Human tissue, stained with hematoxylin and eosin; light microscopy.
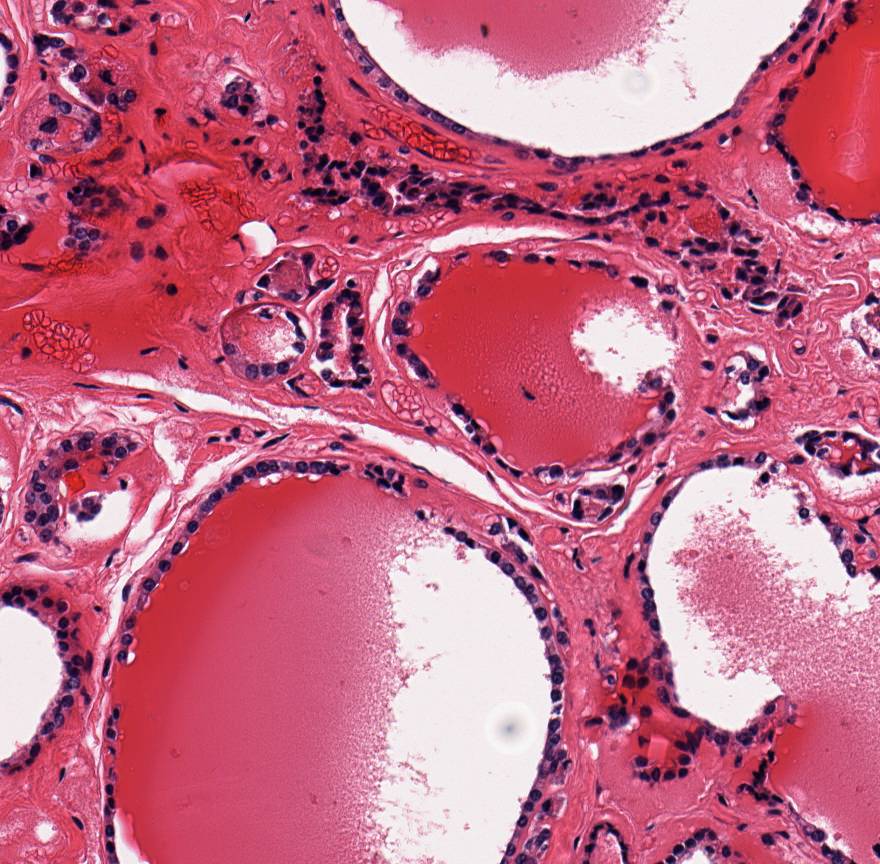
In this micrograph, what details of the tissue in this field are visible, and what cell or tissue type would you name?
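What strikes me first: closed, rounded follicles of widely varying size, the largest along the top and bottom. Each is lined by a single layer of flattened to low cuboidal epithelial cells with small, round, dark-staining nuclei. So this is thyroid.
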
